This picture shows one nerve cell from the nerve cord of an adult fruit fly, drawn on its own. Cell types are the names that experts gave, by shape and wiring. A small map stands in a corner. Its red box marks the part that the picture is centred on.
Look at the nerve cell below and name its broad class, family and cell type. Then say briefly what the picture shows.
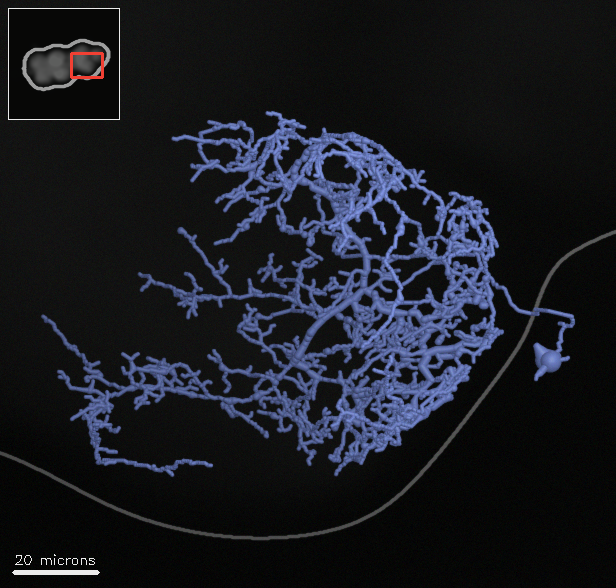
Its broad class is nerve-cord intrinsic neuron. The family is hemilineage 19A. The cell type is IN19A033. By the scale bar it is about 130 microns wide in this view. The picture shows more than a hundred branch ends.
